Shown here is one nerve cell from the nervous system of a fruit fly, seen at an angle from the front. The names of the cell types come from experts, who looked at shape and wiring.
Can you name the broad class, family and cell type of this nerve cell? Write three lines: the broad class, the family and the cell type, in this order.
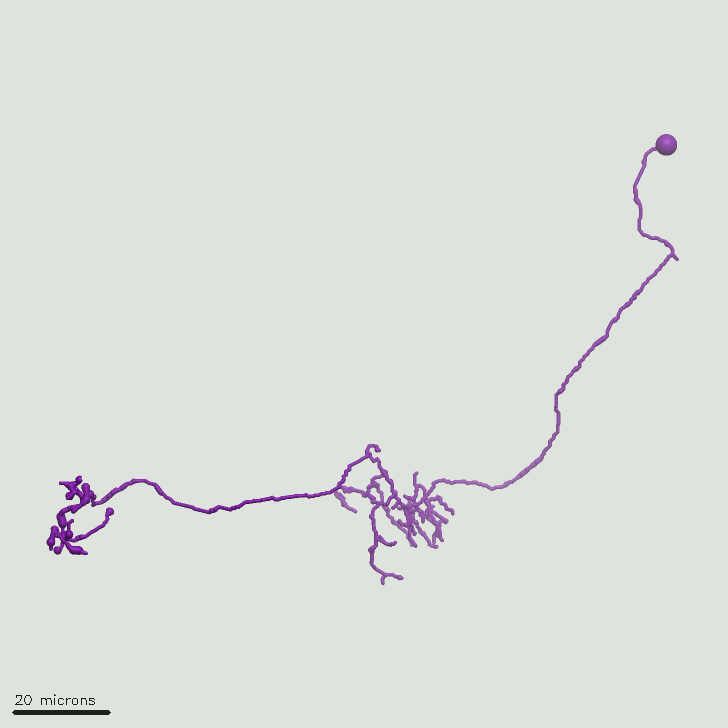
central-brain intrinsic neuron
class CX
FR2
